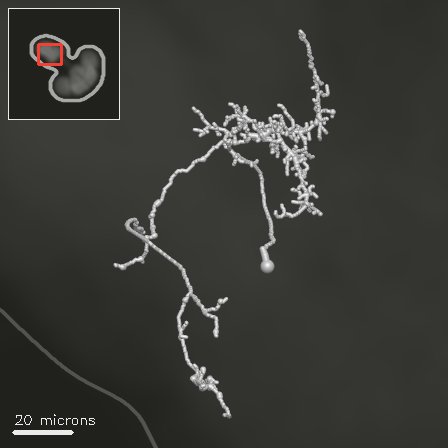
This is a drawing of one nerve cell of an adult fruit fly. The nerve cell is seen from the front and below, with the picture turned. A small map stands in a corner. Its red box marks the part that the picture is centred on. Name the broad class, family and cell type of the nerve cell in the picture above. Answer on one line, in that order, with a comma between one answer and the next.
nerve-cord intrinsic neuron, hemilineage 19B, IN19B091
